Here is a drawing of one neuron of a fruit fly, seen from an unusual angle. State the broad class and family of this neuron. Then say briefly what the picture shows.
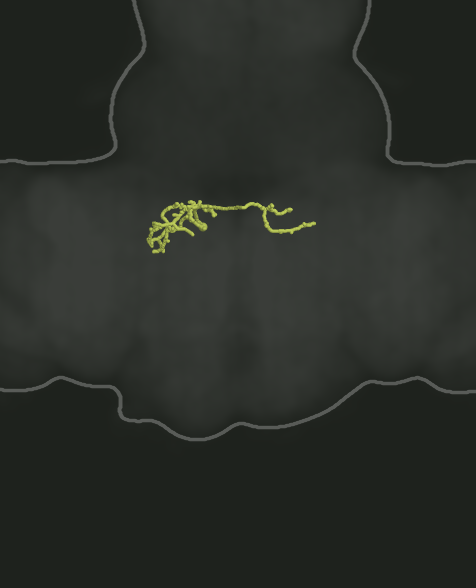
It is a central-brain intrinsic neuron. The family is hemilineage DM6_posterior. As drawn here it is more than twice as wide as it is tall.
